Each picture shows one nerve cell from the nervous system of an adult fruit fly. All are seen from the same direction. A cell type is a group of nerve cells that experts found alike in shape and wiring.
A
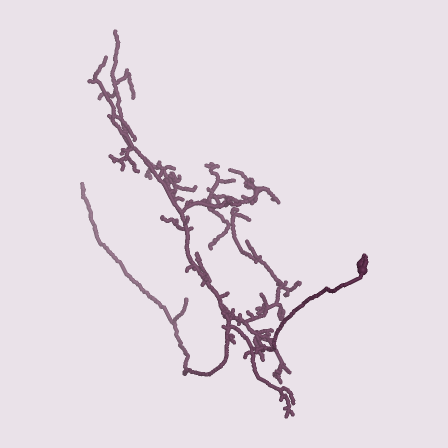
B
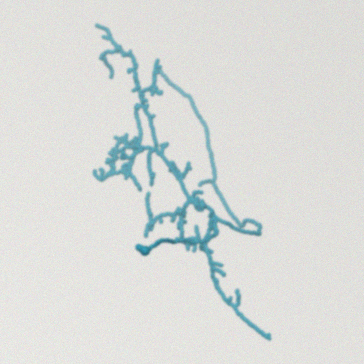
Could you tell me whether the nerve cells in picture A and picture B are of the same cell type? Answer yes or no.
yes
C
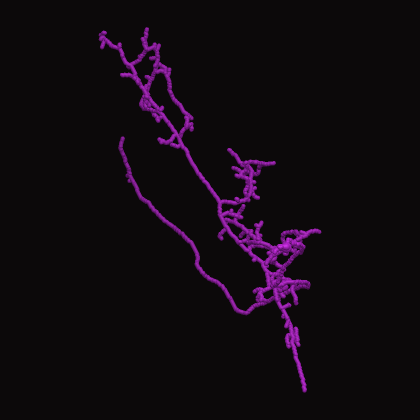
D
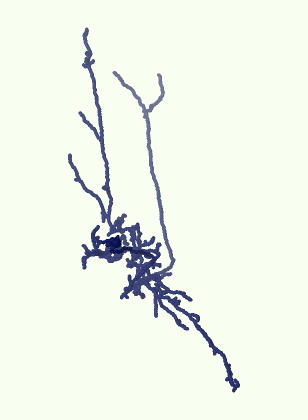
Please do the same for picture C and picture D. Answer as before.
yes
